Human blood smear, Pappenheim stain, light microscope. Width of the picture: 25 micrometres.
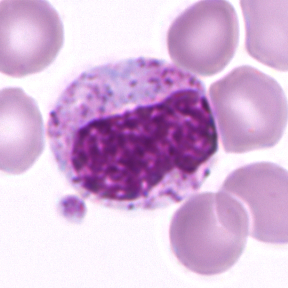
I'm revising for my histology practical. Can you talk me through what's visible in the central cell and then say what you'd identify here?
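The nucleus is a single broad, irregular mass, not split into separate lobes, and it sits toward the lower right of the cell. Its chromatin is clumped, with dark purple patches among paler spots. Pale greyish-blue cytoplasm lies mostly above and to the left of the nucleus. The cell is a metamyelocyte.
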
